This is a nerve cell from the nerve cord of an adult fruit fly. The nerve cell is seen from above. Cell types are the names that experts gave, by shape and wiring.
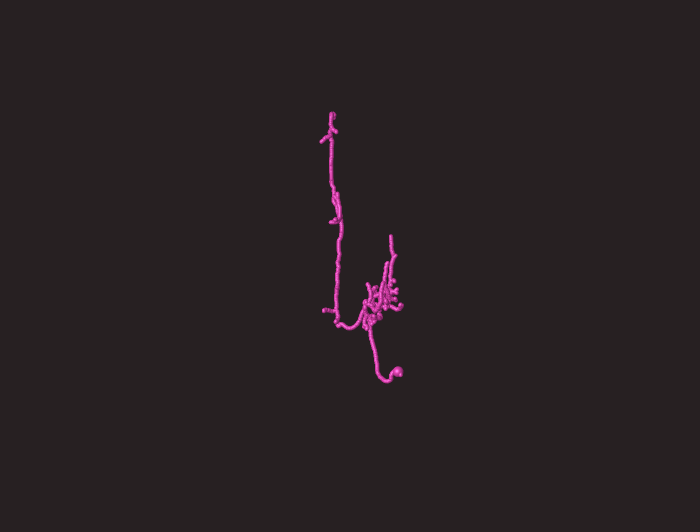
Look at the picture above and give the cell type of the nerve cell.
IN07B100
